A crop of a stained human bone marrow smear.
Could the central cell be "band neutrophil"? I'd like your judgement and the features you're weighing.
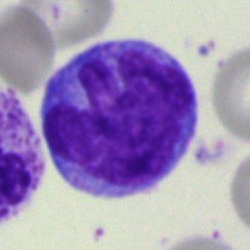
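Granules: none distinct in the cytoplasm.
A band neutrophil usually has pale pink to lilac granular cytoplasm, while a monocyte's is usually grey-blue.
The lack of distinct granules therefore goes with monocyte and against band neutrophil. Outline: round and smooth, noted as seen without deciding between the names. Nucleus: fills most of the cell, likewise noted as seen. The granulated nucleated cell partly cut off at the left edge is a neighbour, not the cell in question. Conclusion: the cell is a monocyte, and band neutrophil does not fit.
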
